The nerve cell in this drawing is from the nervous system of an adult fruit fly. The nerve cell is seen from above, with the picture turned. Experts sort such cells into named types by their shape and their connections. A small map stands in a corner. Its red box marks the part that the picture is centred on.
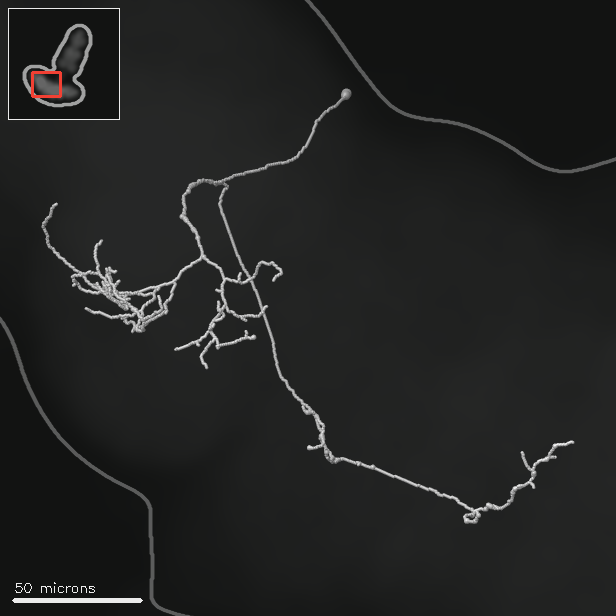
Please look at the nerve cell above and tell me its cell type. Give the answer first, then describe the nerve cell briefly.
Its cell type is SLP451. Its broad class is central-brain intrinsic neuron. It is in the brain and does not reach the nerve cord. From left to right in the picture it spans about 200 microns.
